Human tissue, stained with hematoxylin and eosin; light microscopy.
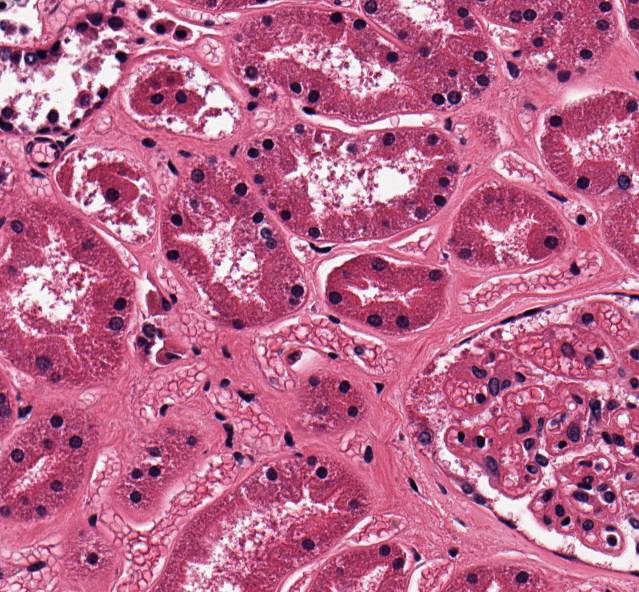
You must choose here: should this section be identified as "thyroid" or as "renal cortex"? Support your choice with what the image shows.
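It's renal cortex. Most of the field is filled with closely packed tubules, cut in various planes. Each is lined by a single layer of cuboidal to low columnar cells with abundant granular eosinophilic cytoplasm. Their nuclei are round, dark and evenly sized, sitting toward the base of the cells. Between the tubules run thin strands of pink fibrous stroma with few nuclei.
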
